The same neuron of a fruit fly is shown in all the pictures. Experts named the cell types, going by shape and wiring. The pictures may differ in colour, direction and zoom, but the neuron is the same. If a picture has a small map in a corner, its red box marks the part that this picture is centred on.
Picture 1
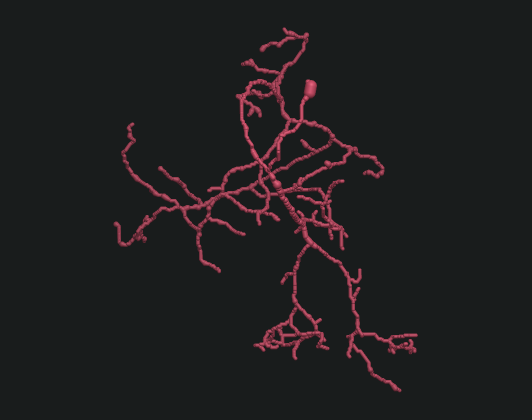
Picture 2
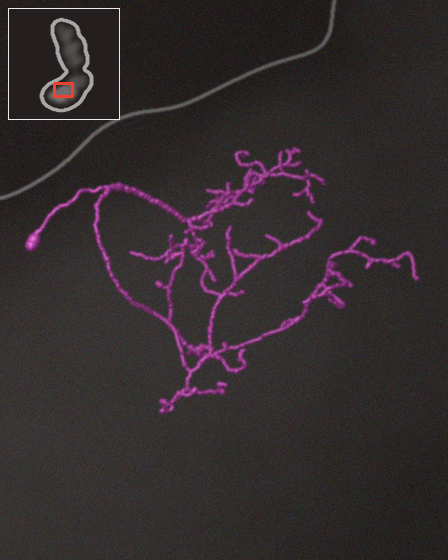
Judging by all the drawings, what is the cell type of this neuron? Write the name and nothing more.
CL132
